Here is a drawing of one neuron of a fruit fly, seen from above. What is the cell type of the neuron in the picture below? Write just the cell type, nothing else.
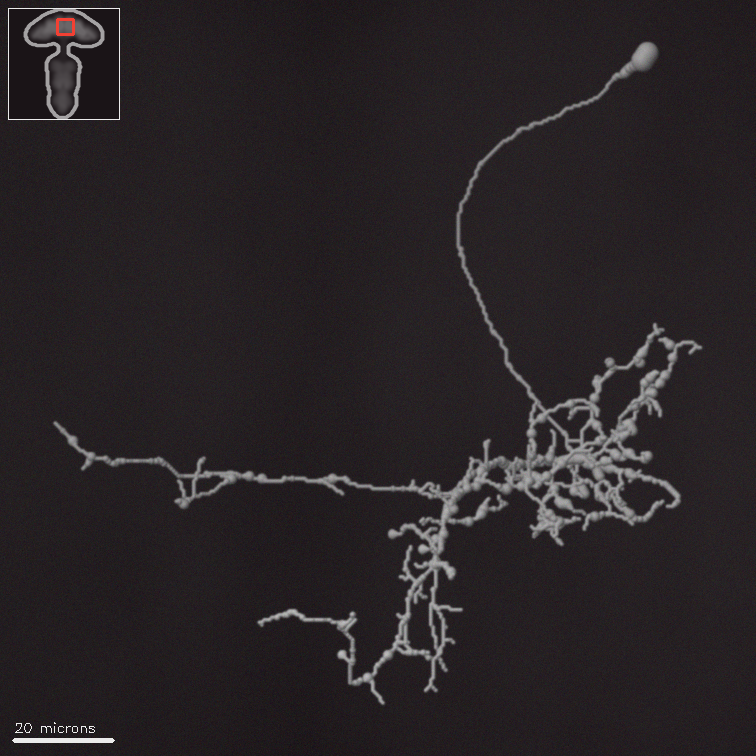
AMMC027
